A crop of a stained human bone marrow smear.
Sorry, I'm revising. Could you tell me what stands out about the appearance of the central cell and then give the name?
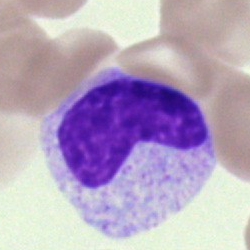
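First, nuclear shape: bean-shaped, with a broad indentation on its lower side. Second, position: the nucleus sits in the upper part of the cell, leaving most of the cytoplasm below it. Third, cytoplasm: abundant, pale lilac and filled with fine pinkish-purple granules. The cell is a metamyelocyte.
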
